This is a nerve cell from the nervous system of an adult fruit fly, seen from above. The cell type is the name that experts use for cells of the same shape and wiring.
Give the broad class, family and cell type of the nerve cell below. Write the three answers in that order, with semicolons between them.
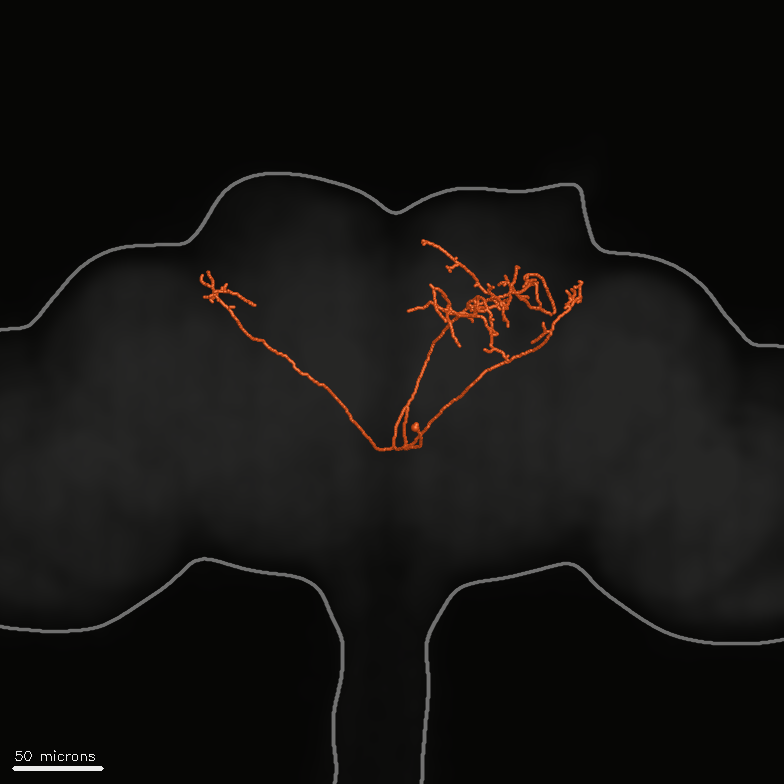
central-brain intrinsic neuron; hemilineage DM1_antero_dorsal; CRE099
